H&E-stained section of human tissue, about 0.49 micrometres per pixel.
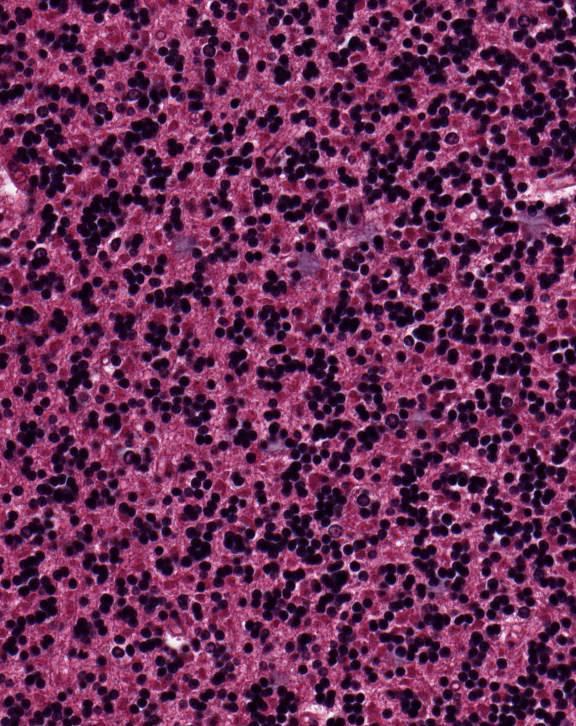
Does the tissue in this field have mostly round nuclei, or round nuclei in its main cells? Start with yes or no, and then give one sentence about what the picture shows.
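Yes. The nuclei are small, round, uniform and darkly stained with haematoxylin.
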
